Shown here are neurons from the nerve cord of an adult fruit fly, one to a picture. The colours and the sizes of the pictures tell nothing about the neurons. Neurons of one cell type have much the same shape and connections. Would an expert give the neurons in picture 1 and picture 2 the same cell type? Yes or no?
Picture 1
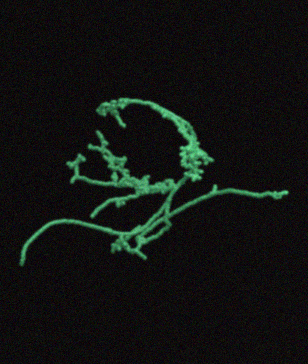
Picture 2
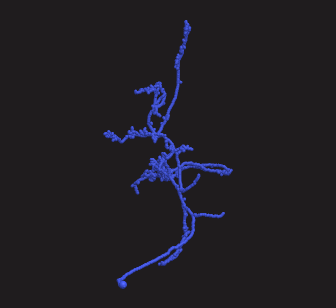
no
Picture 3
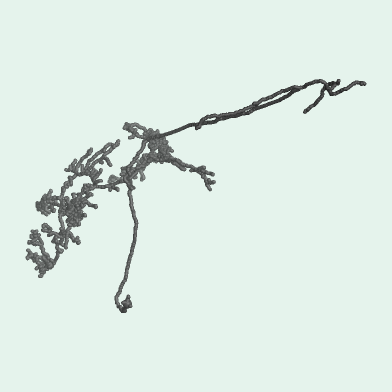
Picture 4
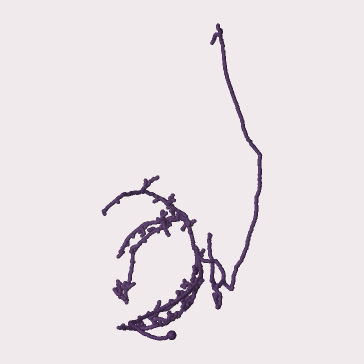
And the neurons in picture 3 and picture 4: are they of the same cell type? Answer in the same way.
no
